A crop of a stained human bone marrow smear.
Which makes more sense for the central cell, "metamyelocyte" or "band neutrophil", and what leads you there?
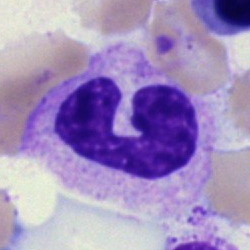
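The answer is band neutrophil. A deep notch bends the nucleus into a horseshoe, and the notch opens toward the top of the picture. No nucleoli are visible. Fine pinkish-violet granules fill the cytoplasm.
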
